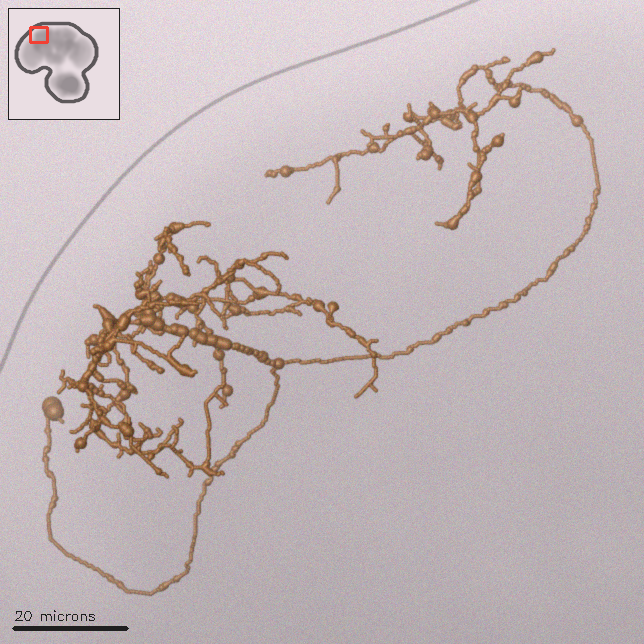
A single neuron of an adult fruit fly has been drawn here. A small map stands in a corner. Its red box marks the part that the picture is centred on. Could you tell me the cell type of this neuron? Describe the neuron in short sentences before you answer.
By the scale bar it is about 100 microns wide in this view. Dozens of branch ends can be seen. This is a central-brain intrinsic neuron. The cell type is CB1570.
